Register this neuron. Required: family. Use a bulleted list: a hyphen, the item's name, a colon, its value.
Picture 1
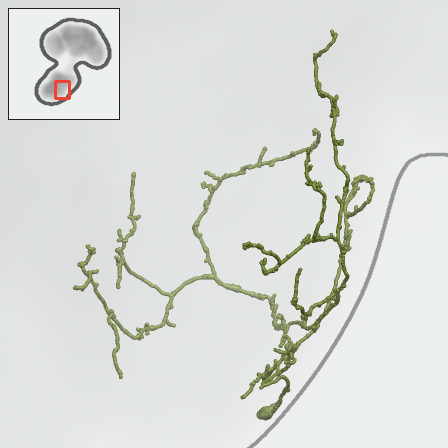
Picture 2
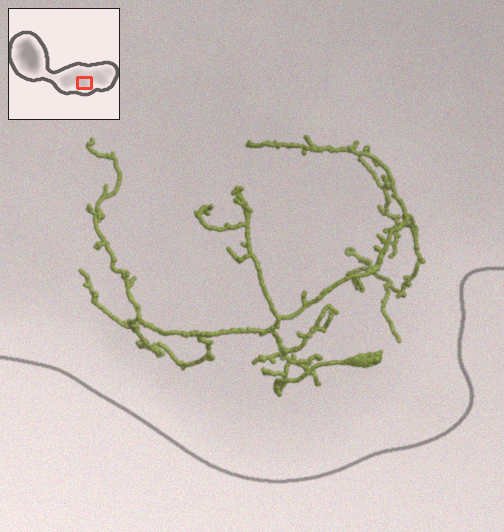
- family: hemilineage 13A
